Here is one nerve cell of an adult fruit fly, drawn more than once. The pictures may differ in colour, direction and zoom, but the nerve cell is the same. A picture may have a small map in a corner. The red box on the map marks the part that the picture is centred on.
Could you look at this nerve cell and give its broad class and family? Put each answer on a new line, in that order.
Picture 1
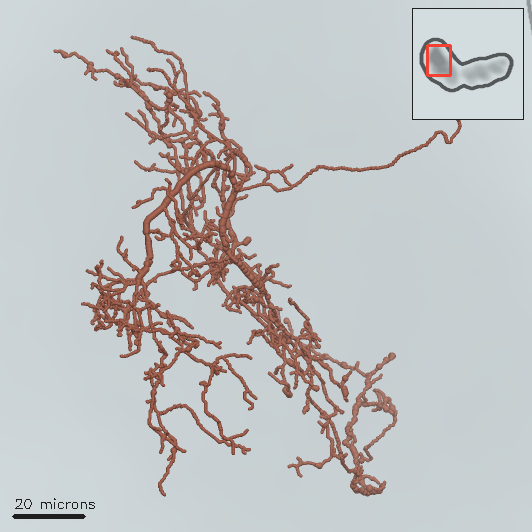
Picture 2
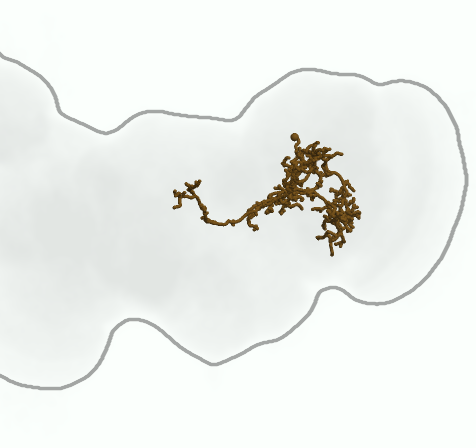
central-brain intrinsic neuron
hemilineage DL2_ventral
